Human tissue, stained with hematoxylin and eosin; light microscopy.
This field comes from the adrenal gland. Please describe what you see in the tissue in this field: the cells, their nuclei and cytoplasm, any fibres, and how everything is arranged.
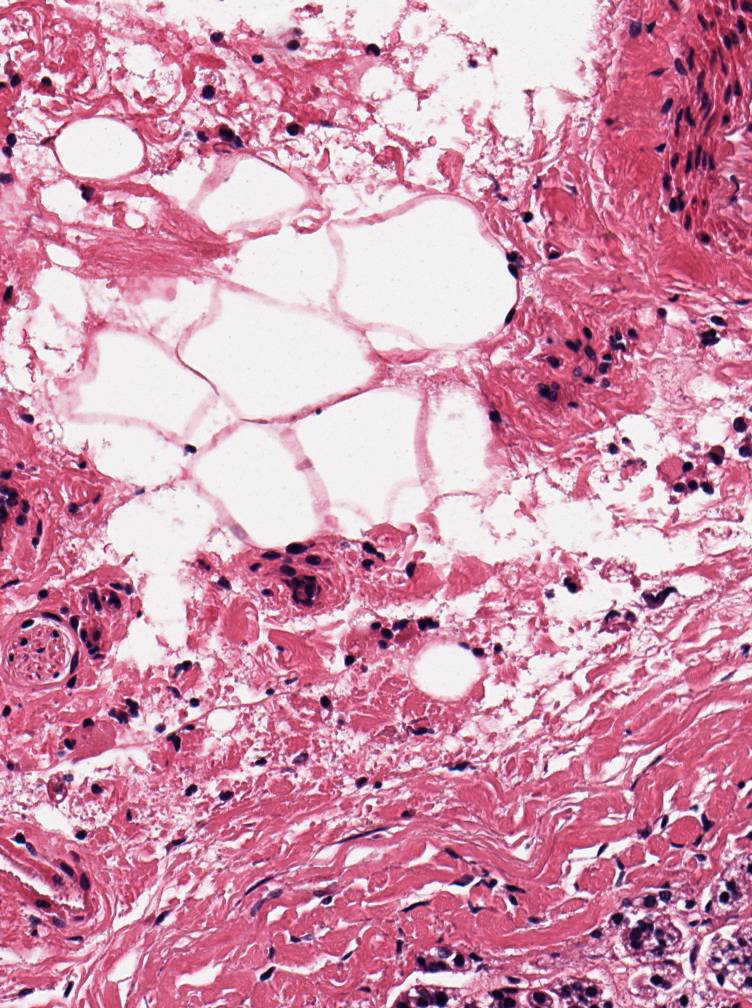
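Fat cells cluster in the upper left and centre as empty polygonal spaces separated by thin pink membranes. At the upper right, a band of pink tissue contains elongated spindle-shaped nuclei lying parallel. Small, dark nuclei are sparsely scattered, not in sheets. A small rounded profile ringed by nuclei lies at the left edge, just below mid-field.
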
